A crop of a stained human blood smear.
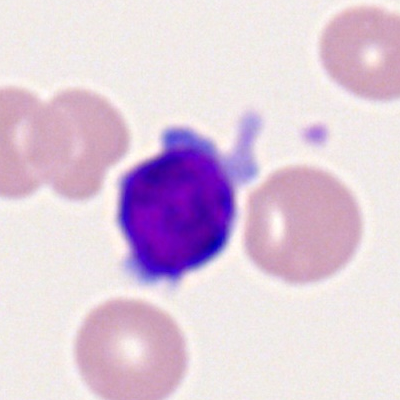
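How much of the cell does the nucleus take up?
Nearly all of it.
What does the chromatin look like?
Dense and dark purple.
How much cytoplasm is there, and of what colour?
Scant and pale blue, with a pale blue projection reaching out from the upper right edge.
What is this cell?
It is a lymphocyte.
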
